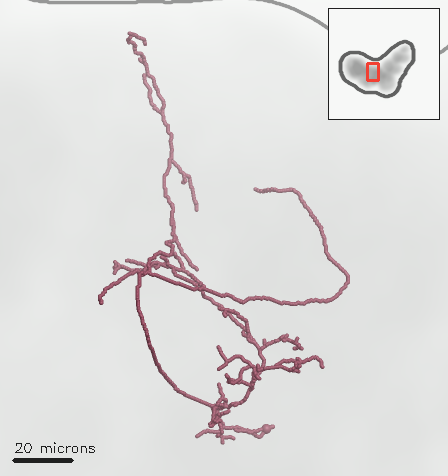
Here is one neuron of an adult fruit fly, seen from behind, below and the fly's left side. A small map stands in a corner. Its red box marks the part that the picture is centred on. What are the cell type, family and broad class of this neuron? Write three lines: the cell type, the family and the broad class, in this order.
CB1165
hemilineage VLPl&d1_dorsal
central-brain intrinsic neuron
